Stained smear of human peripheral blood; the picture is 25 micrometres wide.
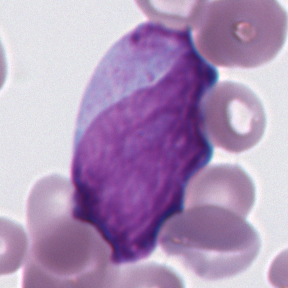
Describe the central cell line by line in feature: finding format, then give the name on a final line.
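Outline: elongated oval.
Nucleus: fills most of the cell.
Nuclear edge: a nearly straight diagonal line where it faces the cytoplasm.
Granules: none visible in the cytoplasm.
Name: atypical promyelocyte.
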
